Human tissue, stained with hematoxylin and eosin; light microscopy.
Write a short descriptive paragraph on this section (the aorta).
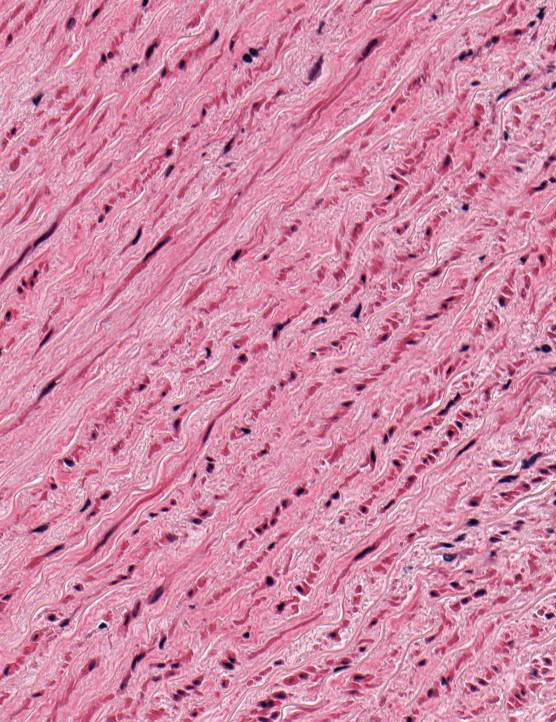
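A single fibrous tissue occupies the whole field, without separate compartments. Its nuclei are mostly elongated, spindle-shaped and darkly stained, and they lie parallel to the direction of the fibres. They are scattered singly across the field, with no dense clusters.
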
